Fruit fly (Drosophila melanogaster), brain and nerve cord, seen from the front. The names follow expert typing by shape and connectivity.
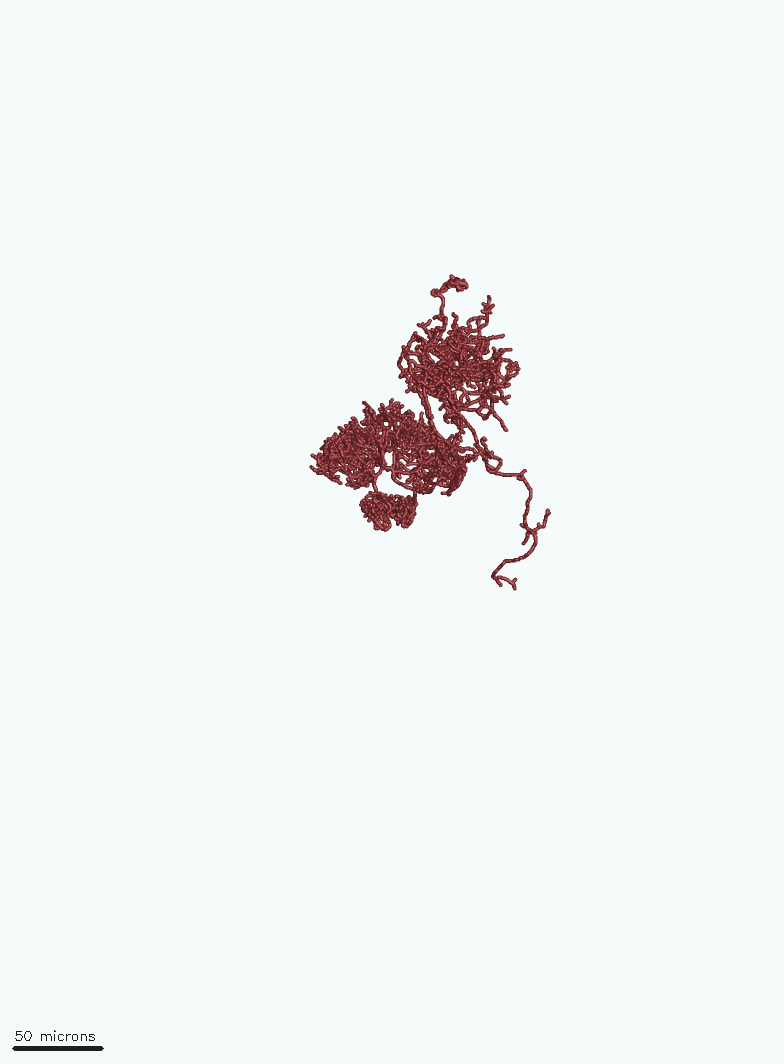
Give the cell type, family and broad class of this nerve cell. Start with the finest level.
FB1H; class CX; central-brain intrinsic neuron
